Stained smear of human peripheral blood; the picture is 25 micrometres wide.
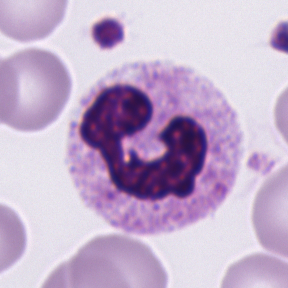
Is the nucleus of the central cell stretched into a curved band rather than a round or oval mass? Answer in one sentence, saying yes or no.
Yes, its nucleus is shaped like a horseshoe, C, U or S, without separate lobes.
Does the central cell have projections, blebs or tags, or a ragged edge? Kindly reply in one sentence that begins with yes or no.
No, no projections, blebs or ragged parts break the cell's outline.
